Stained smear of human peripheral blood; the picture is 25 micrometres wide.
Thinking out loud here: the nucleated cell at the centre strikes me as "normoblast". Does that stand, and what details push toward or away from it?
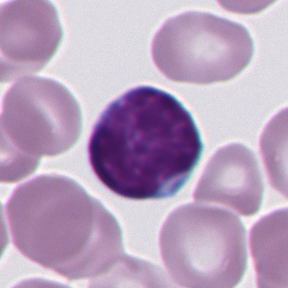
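Cytoplasm: scant, a thin pale blue crescent at the lower right of the nucleus. Nucleus: round, about 10 micrometres across, nearly filling the cell; chromatin dense, dark purple and clumped; no nucleolus visible.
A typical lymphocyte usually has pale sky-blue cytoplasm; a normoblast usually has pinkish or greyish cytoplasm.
So the pale blue speaks for typical lymphocyte and against normoblast.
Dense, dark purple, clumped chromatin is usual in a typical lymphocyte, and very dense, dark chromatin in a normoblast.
The chromatin here would suit either name. The cell is a typical lymphocyte, not a normoblast.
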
